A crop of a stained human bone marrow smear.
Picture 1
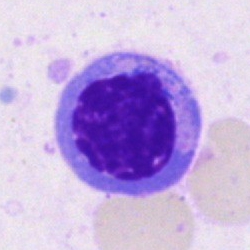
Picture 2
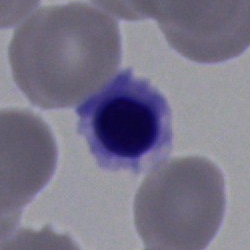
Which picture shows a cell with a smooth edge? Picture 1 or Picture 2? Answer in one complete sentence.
In Picture 1, the edge of the cell is smooth, not rough.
